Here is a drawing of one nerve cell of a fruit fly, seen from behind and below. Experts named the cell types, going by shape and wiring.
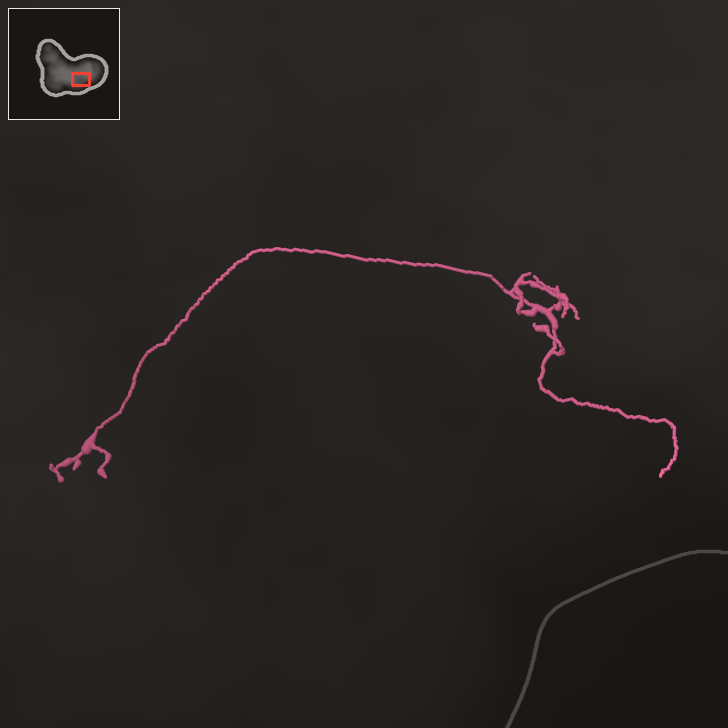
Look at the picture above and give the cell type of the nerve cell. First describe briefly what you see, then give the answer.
As drawn here it is more than twice as wide as it is tall. This is a sensory neuron entering the brain. The cell type is ORN_DA4m.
